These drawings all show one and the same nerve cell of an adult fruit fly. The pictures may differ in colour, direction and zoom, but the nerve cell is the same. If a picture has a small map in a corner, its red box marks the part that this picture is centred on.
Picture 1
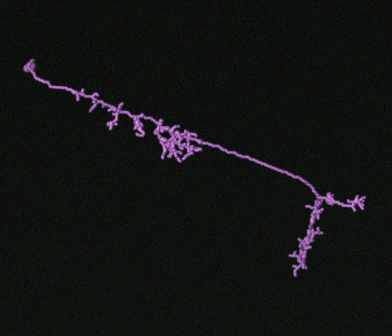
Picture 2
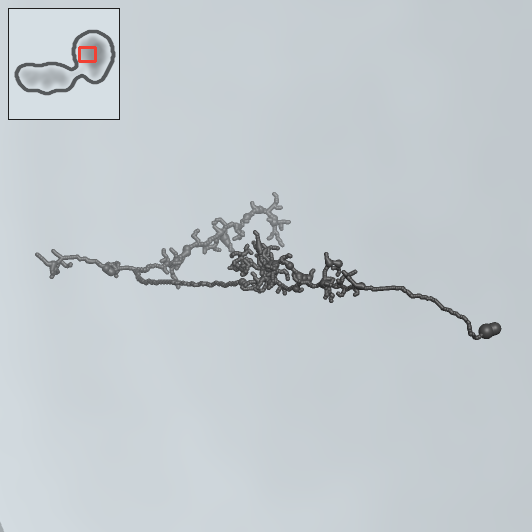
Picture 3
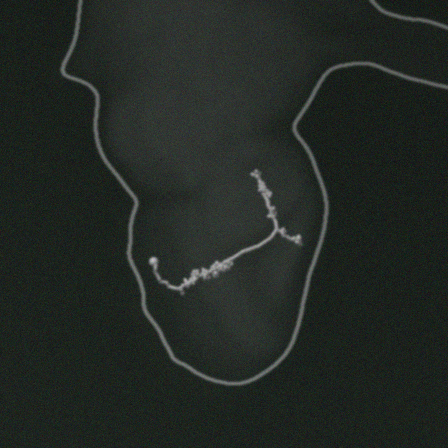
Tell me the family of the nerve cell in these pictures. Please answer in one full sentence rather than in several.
Under the family TmY is grouped this nerve cell.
